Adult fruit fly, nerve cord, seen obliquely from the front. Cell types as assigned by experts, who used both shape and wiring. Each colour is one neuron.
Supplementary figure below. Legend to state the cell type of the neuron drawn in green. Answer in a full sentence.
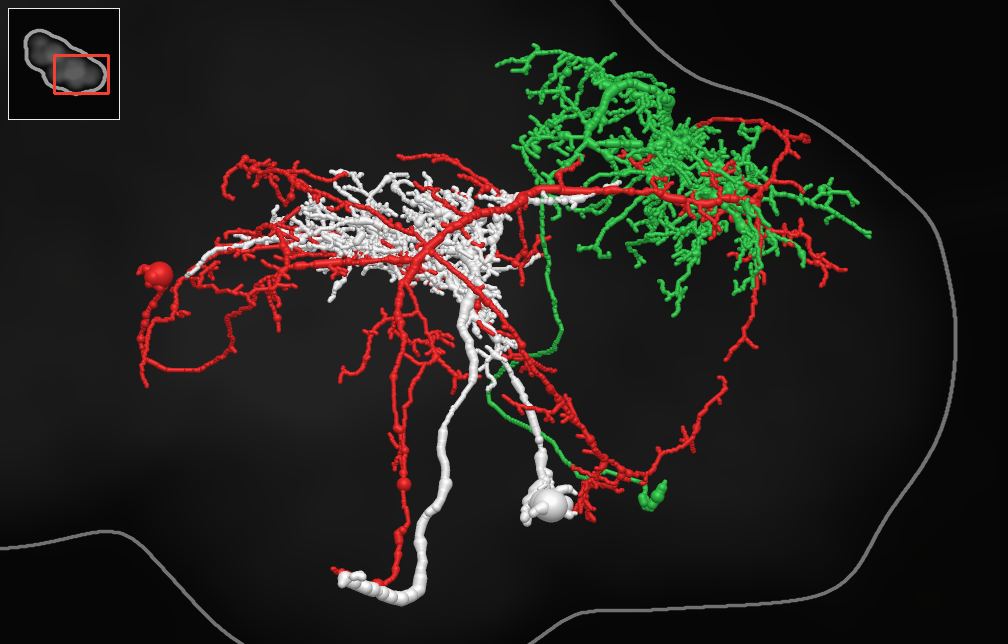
The cell type is IN02A029.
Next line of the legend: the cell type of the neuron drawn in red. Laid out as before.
The cell type is EN21X001.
